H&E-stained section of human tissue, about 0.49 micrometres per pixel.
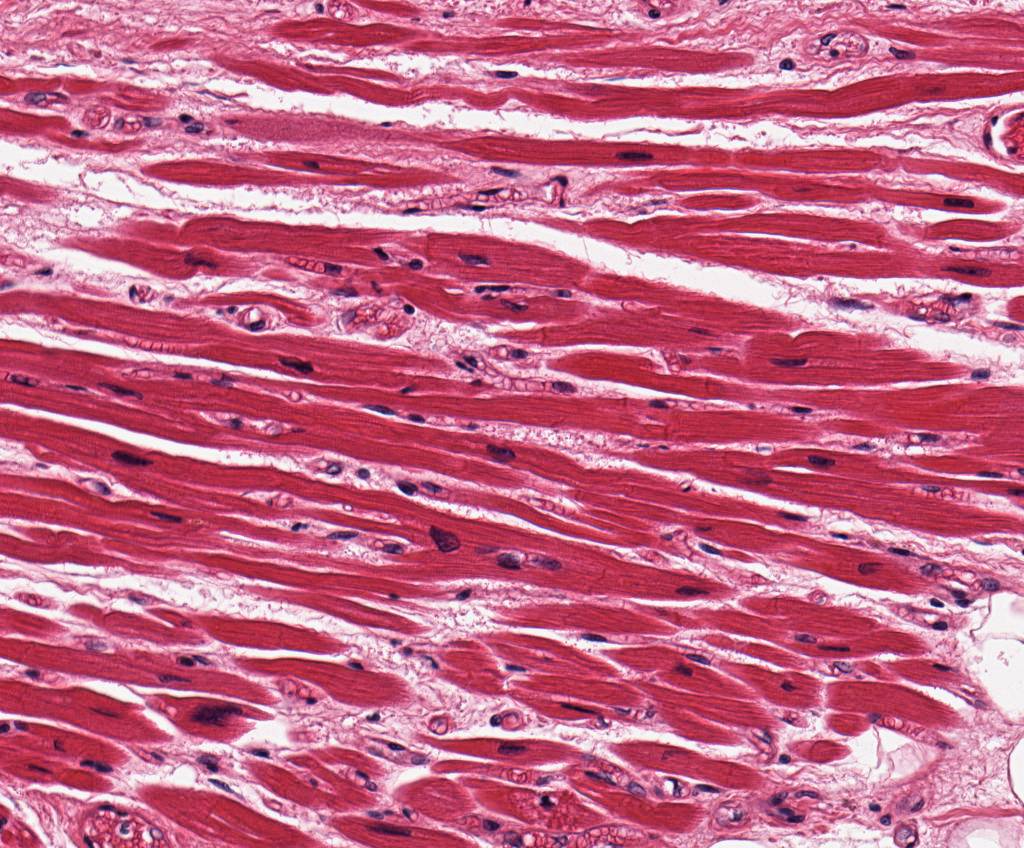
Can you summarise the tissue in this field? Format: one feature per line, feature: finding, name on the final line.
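Fibres: many branch and join neighbouring fibres
Nuclear position: central within the fibres
Nuclear shape: oval, elongated along the fibre length
Cytoplasm: deep, even red with eosin
Name: atrial appendage of the heart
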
